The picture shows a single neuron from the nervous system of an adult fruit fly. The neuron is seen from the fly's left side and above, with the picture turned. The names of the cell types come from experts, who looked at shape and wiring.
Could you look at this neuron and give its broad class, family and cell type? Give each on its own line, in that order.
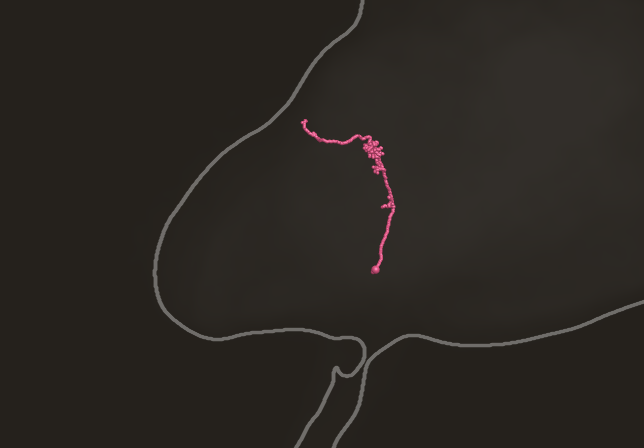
optic-lobe intrinsic neuron
C
C3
